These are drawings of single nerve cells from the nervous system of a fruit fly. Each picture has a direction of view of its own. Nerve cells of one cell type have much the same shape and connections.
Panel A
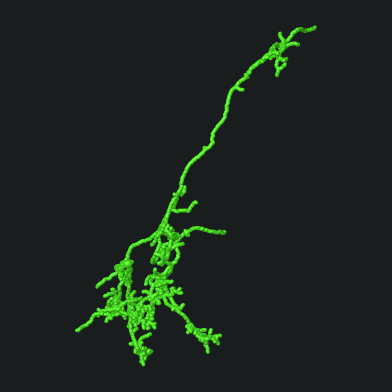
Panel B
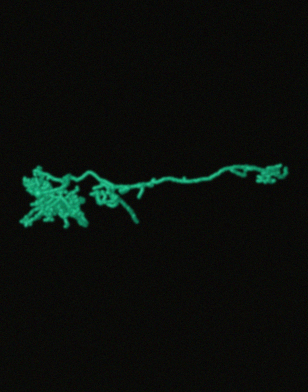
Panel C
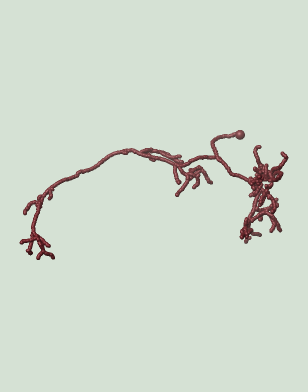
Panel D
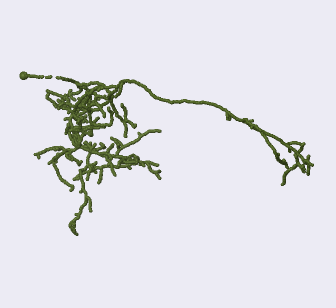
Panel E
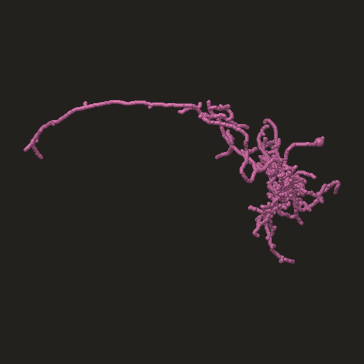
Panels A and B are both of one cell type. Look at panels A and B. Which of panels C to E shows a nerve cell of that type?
Panel D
